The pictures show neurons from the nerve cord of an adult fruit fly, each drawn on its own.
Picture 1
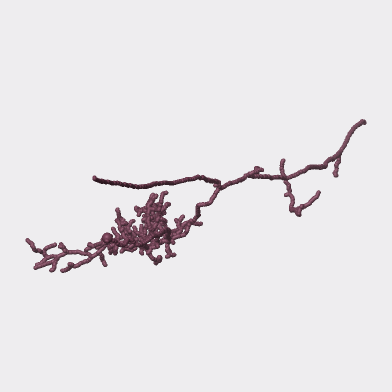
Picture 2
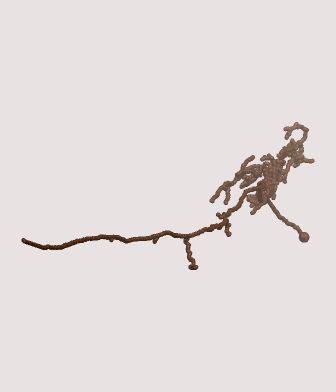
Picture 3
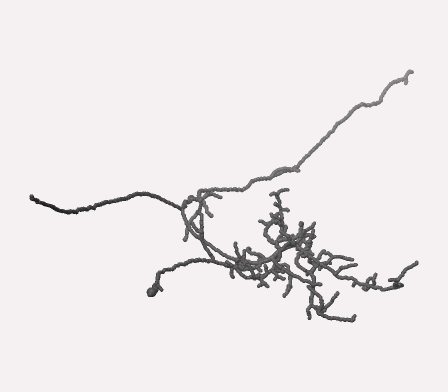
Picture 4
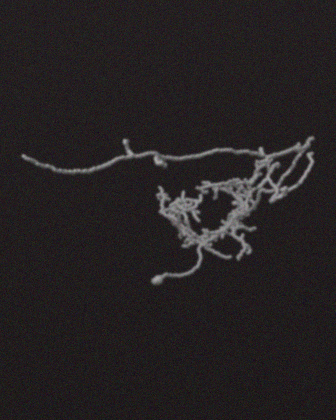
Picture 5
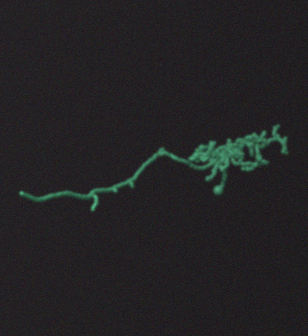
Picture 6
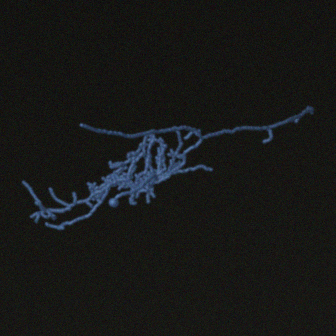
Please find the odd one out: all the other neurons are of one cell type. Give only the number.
3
